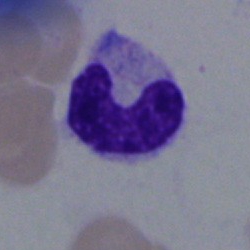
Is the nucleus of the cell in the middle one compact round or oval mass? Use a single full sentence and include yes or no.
No, rather than one compact mass, the nucleus is drawn out into a curved band without separate lobes.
